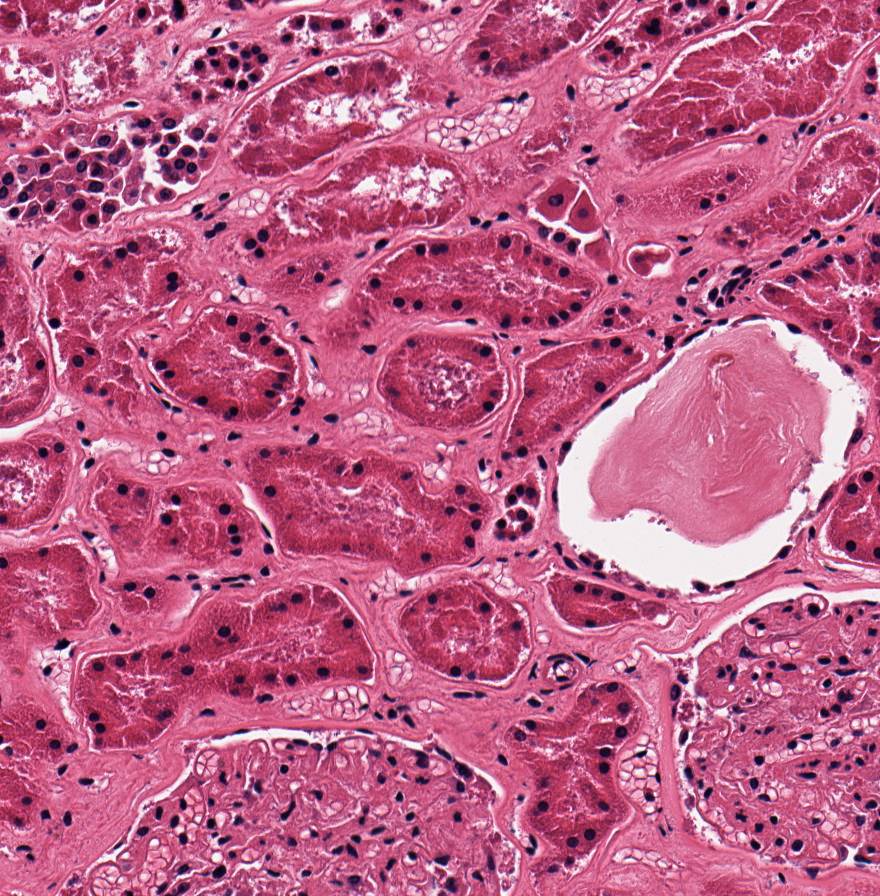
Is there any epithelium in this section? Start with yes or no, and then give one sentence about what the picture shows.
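Yes. Most of the field is filled by closely packed rounded to elongated cell nests and tubules with deeply eosinophilic cytoplasm.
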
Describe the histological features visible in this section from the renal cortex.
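Nests of cells with abundant, finely granular eosinophilic cytoplasm carry small, round, dark nuclei at fairly even spacing. Between the nests sit small clusters of cells whose cytoplasm is pale, bubbly and vacuolated; larger groups of such cells run along the bottom edge and lower right.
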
